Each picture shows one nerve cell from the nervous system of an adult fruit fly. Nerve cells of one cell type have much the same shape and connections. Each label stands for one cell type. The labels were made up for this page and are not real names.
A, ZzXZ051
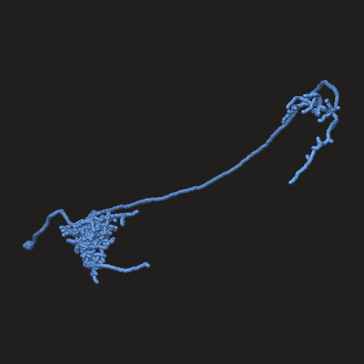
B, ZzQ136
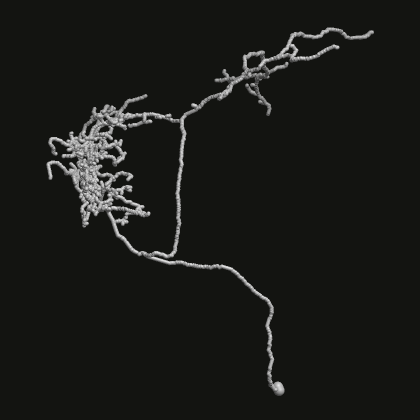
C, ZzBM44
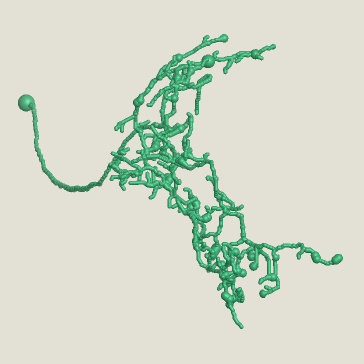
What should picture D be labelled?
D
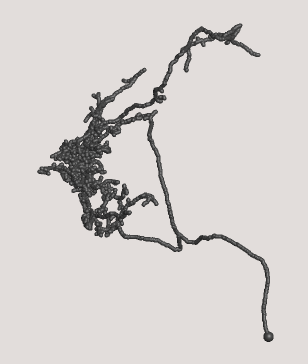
ZzQ136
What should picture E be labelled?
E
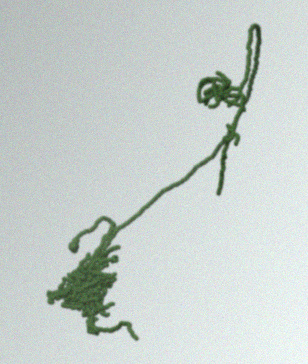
ZzXZ051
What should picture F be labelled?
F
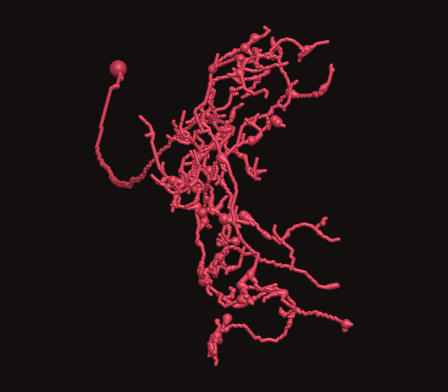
ZzBM44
